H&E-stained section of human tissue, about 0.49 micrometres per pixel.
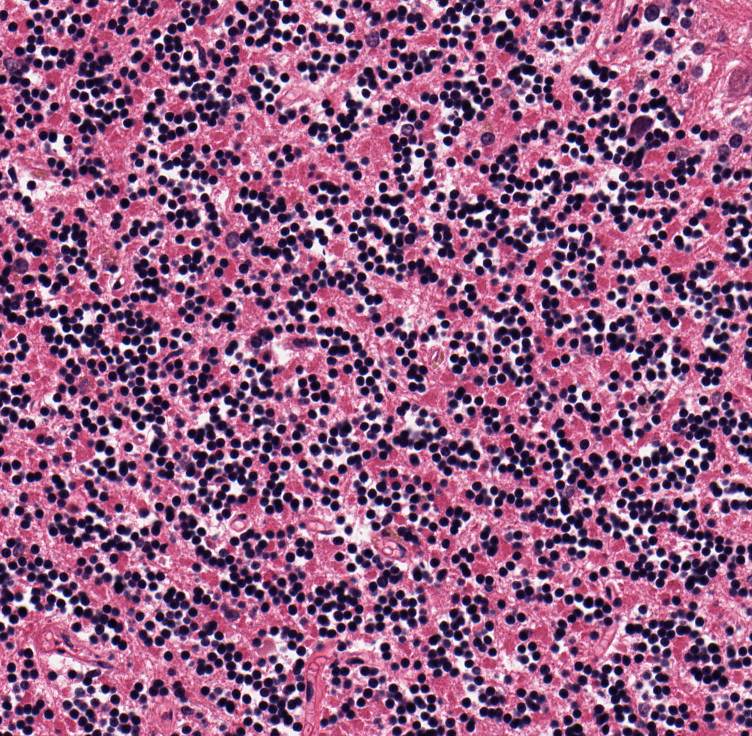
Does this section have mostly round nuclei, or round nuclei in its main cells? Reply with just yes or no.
Yes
